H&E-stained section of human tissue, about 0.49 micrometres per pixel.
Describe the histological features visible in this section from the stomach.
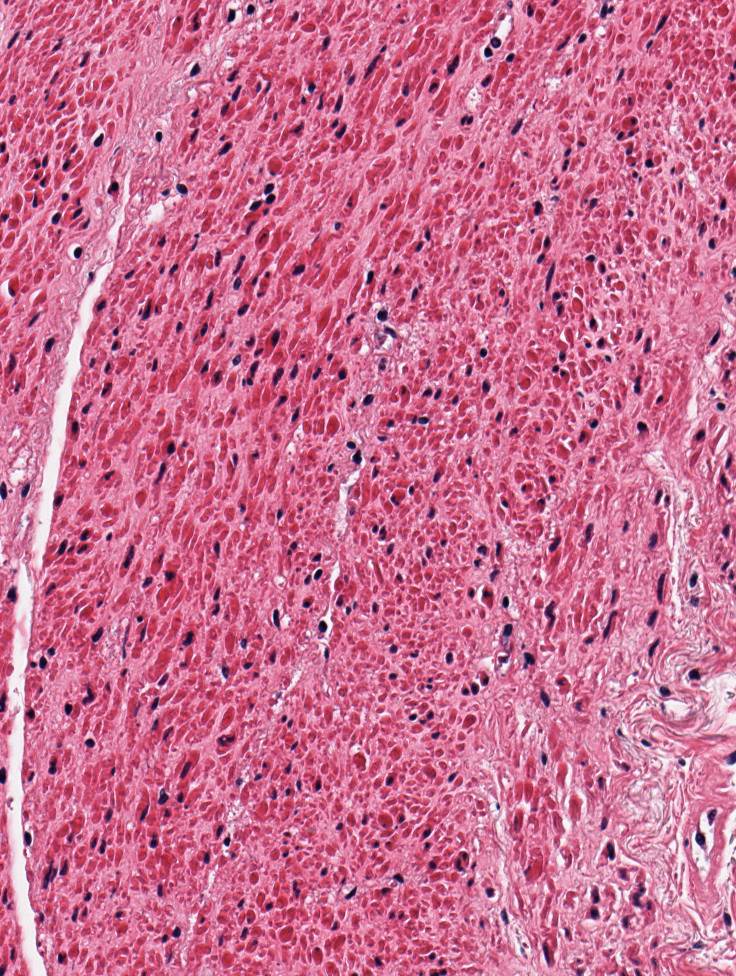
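Fibre cytoplasm is deeply eosinophilic, bright red-pink. Small, dark, oval to elongated nuclei are scattered singly throughout. In the lower right corner the fibres give way to looser, wavy, pale pink collagenous stroma. No epithelium, glands or fat cells are present.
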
